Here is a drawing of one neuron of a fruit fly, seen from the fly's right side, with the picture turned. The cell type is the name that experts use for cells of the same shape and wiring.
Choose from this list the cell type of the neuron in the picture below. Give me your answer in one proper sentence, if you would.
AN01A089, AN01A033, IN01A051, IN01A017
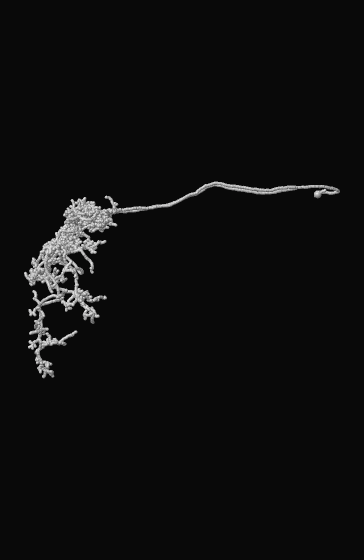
The cell type this neuron represents is AN01A089.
